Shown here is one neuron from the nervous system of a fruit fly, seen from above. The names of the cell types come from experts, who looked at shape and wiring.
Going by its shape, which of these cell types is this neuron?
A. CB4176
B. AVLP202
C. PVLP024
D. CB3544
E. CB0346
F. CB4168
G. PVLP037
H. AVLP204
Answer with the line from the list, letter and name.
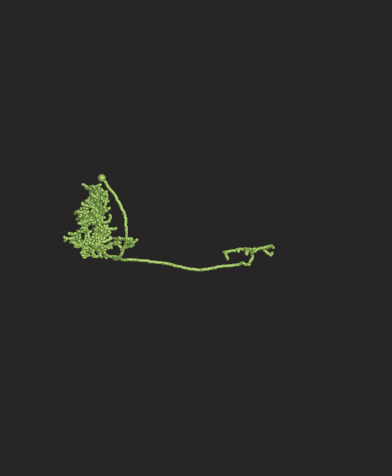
B. AVLP202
